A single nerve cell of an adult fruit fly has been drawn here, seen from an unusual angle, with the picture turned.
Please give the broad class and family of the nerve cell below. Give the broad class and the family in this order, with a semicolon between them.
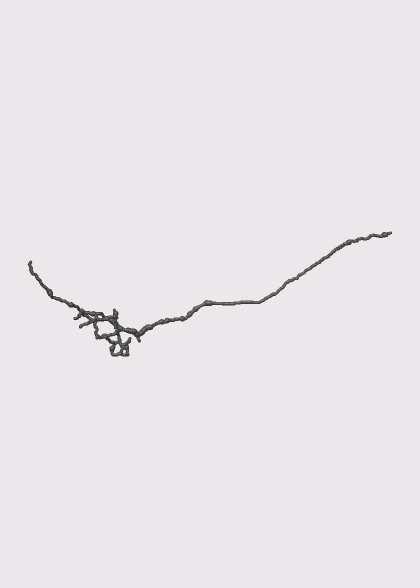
sensory neuron entering the nerve cord; class mechanosensory tactile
